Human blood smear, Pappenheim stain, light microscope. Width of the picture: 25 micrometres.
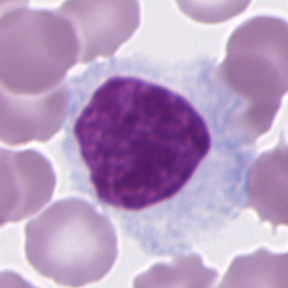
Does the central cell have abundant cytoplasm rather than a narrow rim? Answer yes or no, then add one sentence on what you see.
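Yes. The cytoplasm is abundant and pale blue.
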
